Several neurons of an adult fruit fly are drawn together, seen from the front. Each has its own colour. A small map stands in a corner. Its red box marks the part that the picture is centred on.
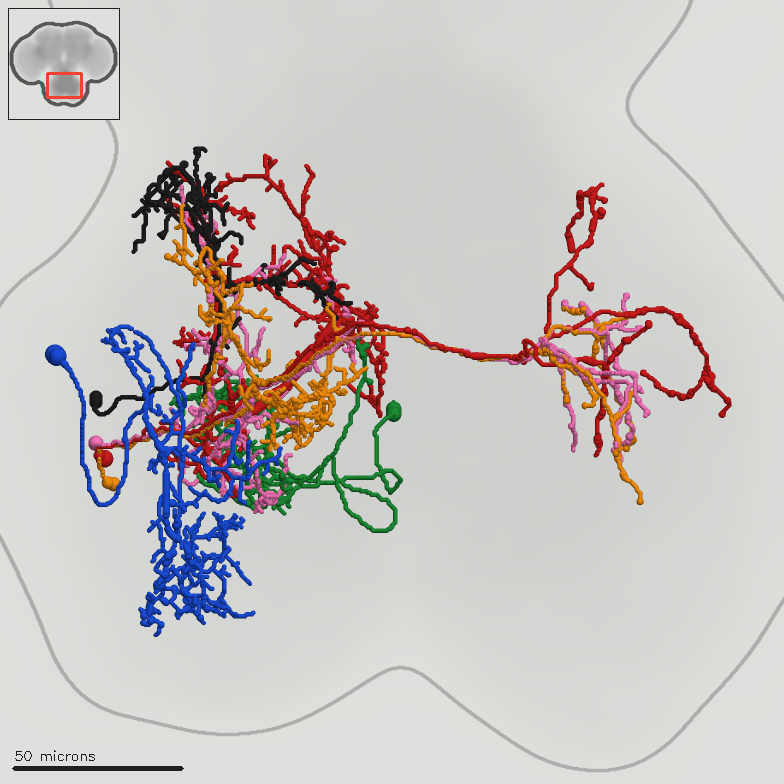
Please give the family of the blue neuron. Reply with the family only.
hemilineage 08A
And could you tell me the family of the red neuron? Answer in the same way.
hemilineage 08B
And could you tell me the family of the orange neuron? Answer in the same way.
hemilineage 08B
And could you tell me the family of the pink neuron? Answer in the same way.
hemilineage 08B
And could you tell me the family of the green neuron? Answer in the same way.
hemilineage 01B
